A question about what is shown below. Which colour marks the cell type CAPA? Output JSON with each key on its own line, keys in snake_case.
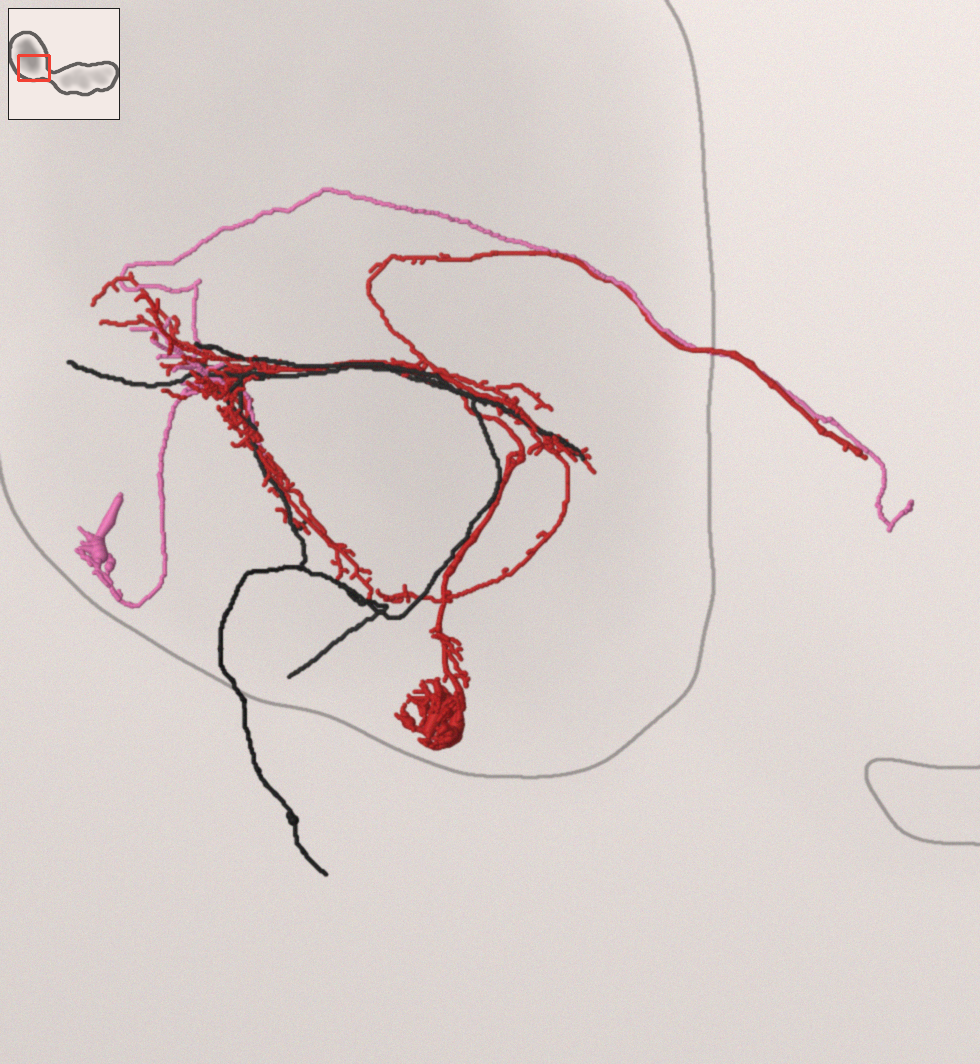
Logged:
{
 "colour": "red"
}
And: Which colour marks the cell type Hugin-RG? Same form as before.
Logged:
{
 "colour": "pink"
}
